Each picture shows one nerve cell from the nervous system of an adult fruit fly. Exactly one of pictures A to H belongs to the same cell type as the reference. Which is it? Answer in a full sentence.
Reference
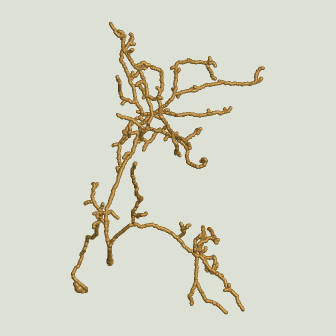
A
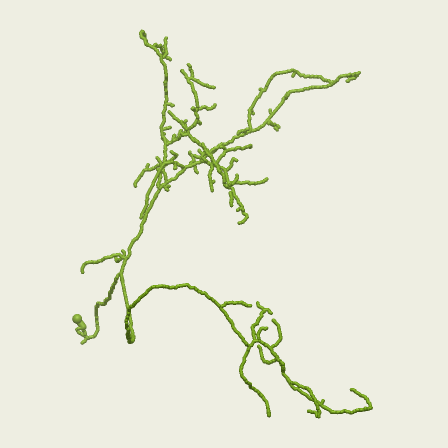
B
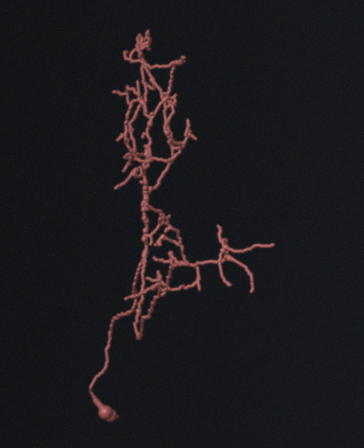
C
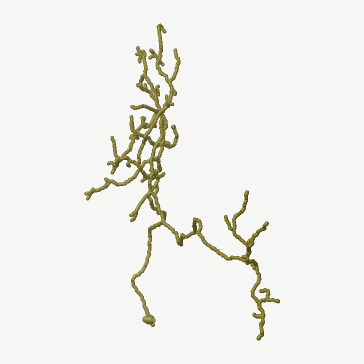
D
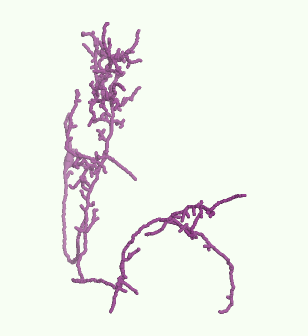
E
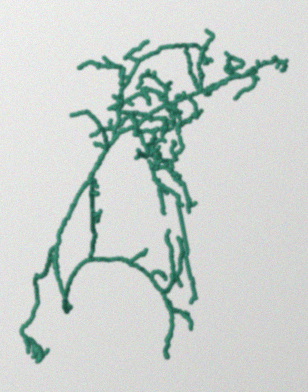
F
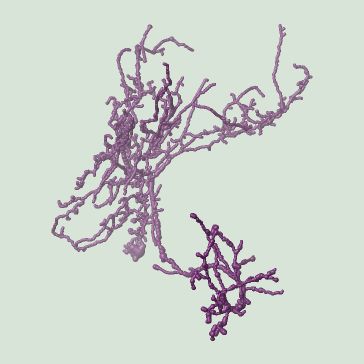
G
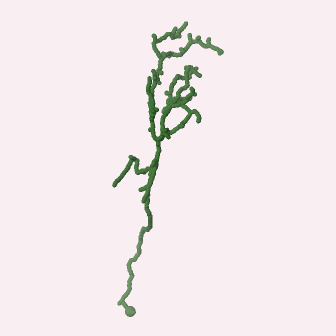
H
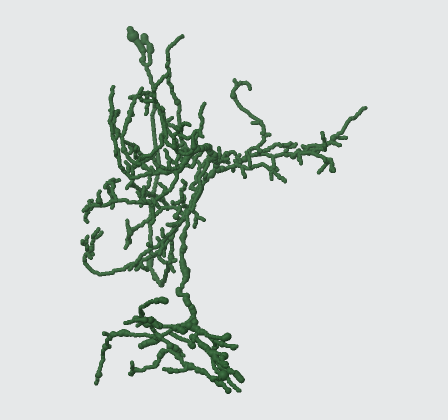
Picture A is of the same cell type.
